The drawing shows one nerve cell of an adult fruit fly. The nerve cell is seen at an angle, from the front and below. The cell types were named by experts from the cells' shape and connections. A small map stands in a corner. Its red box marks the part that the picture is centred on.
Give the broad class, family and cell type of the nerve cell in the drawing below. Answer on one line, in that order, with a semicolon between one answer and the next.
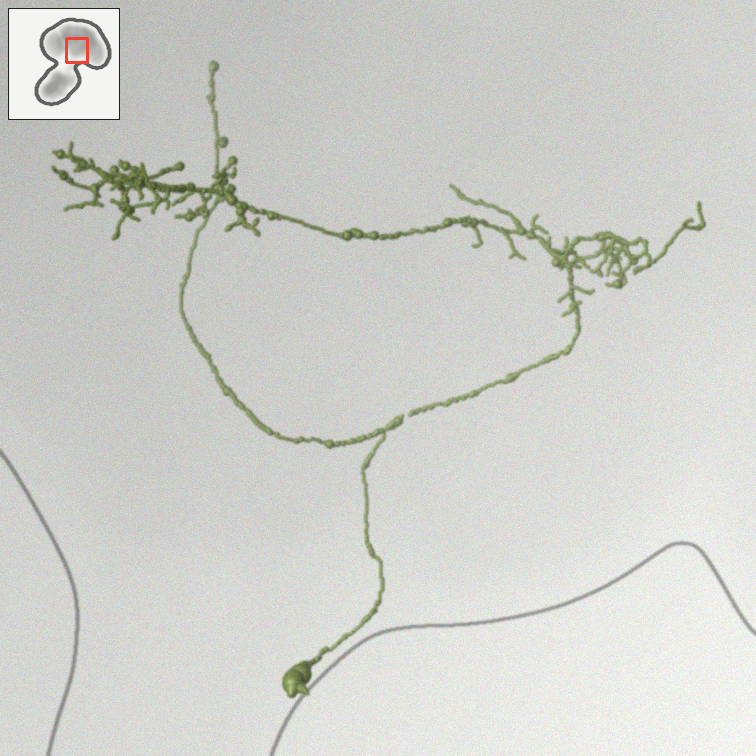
central-brain intrinsic neuron; hemilineage LB3; AMMC006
